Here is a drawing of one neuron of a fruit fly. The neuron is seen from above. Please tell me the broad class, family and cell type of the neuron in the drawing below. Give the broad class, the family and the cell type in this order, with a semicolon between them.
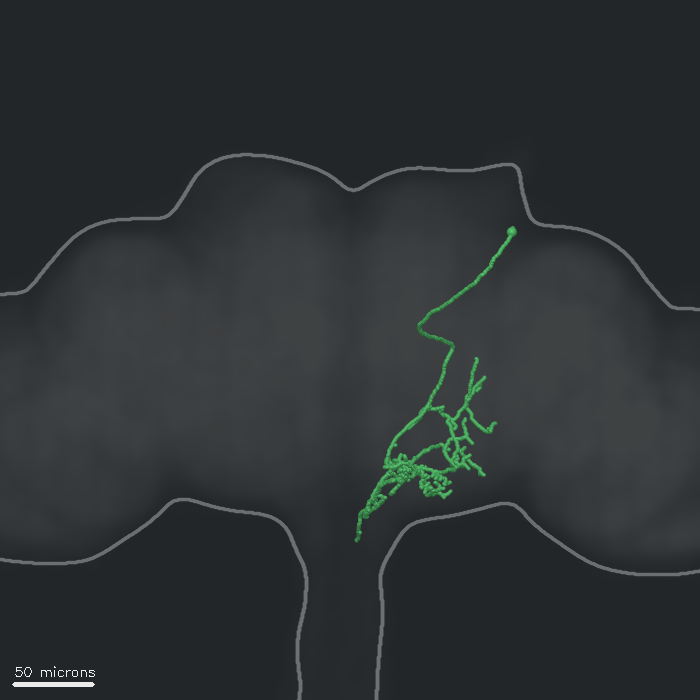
central-brain intrinsic neuron; hemilineage WEDd1; CB1131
